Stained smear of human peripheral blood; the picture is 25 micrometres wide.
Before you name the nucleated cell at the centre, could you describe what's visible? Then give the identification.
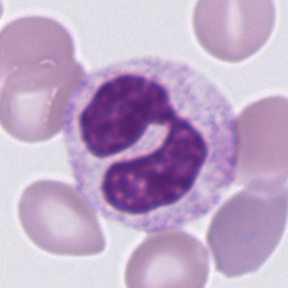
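Here the chromatin is dark purple and coarsely clumped, and the nucleus takes up about 50% of the cell's area. The cytoplasm is pale pinkish-lilac, with fine small violet granules scattered all through it, and you won't find any vacuoles. The whole cell is about 16 micrometres across. So what you have is a segmented neutrophil.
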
